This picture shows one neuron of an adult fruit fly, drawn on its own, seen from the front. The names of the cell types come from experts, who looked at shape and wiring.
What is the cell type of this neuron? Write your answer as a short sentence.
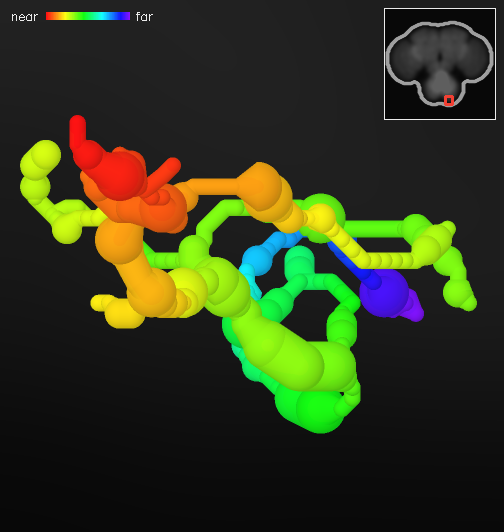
The cell type is SNta26.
